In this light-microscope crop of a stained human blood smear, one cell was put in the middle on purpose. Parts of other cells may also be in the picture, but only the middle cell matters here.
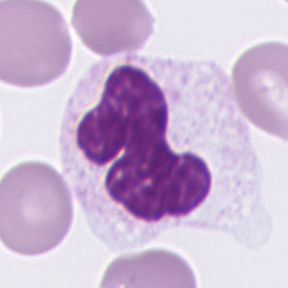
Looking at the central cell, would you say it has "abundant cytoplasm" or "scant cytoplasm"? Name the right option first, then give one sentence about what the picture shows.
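Abundant cytoplasm. The cytoplasm is abundant and surrounds the nucleus on all sides.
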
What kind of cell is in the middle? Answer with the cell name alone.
band neutrophil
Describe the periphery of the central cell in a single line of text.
The boundary of the cell runs irregularly, ragged in parts or drawn into projections.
